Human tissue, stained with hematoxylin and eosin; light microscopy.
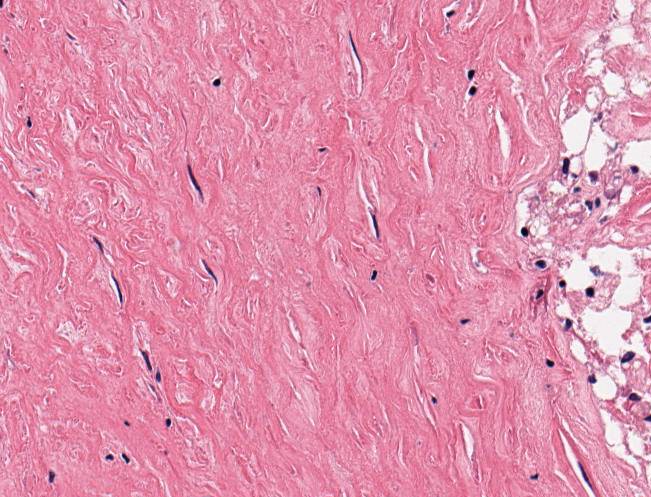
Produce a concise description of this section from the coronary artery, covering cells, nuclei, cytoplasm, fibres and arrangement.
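Mostly dense pink collagenous tissue here, with a small loose, vacuolated patch along the right edge. The bundles run wavy, not straight. Nuclei in the collagen are few and widely scattered, mostly thin, dark spindles.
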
